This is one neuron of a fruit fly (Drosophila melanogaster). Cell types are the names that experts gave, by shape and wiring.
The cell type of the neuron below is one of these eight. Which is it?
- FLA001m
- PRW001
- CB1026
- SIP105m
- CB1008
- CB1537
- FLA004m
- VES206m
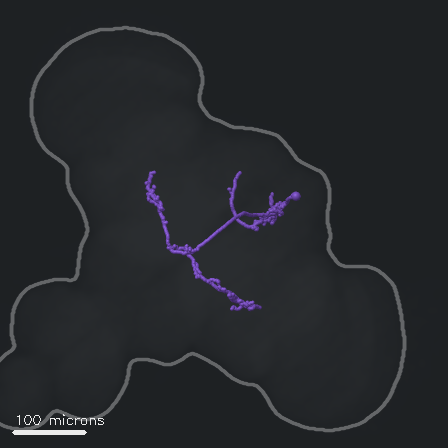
FLA001m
